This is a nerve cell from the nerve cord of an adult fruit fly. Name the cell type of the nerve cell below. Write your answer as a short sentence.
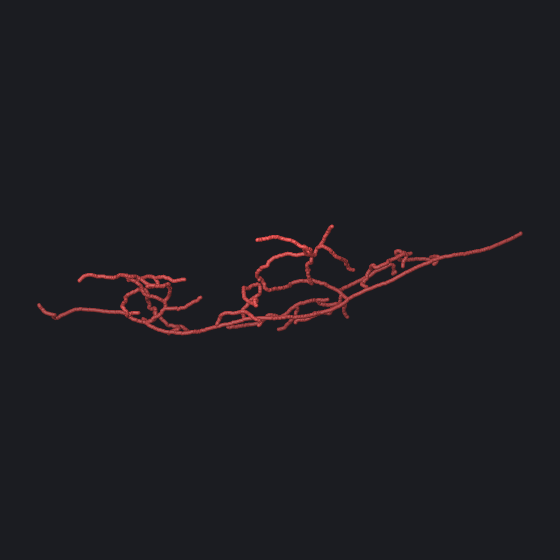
The cell type is DNp27.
